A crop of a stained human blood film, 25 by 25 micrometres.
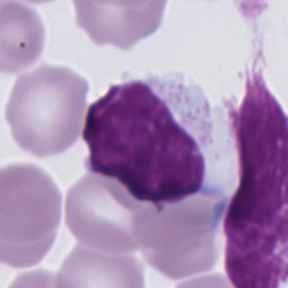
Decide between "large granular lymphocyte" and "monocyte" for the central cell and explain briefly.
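I'd call this a large granular lymphocyte. The cytoplasm is very pale, nearly colourless with only a faint bluish-grey tint, and that pallor is what tips it for me.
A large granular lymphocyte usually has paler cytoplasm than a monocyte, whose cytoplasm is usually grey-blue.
Fine pinkish-purple granules are scattered through it. The cytoplasm sits mostly on the upper-right side, with almost none on the left. The nucleus is a single unlobed mass, its outline irregular and somewhat angular.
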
